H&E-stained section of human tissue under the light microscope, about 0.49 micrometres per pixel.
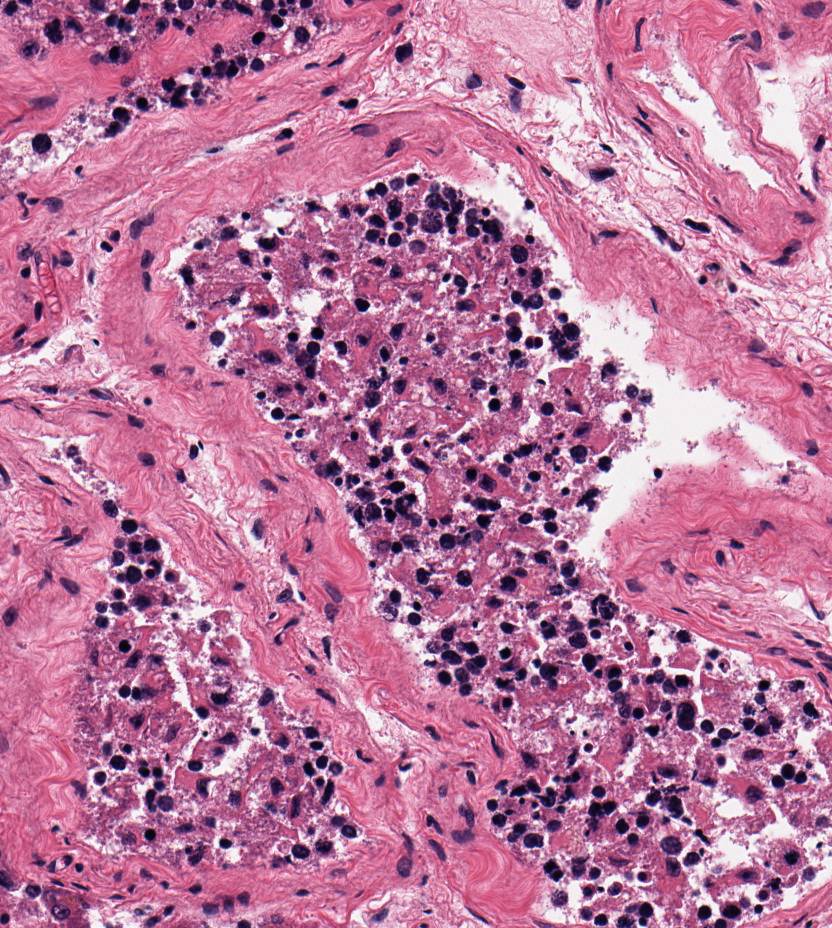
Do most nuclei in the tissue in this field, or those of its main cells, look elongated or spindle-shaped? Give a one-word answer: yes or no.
No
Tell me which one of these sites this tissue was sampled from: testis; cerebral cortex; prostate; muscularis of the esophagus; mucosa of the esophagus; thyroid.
testis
